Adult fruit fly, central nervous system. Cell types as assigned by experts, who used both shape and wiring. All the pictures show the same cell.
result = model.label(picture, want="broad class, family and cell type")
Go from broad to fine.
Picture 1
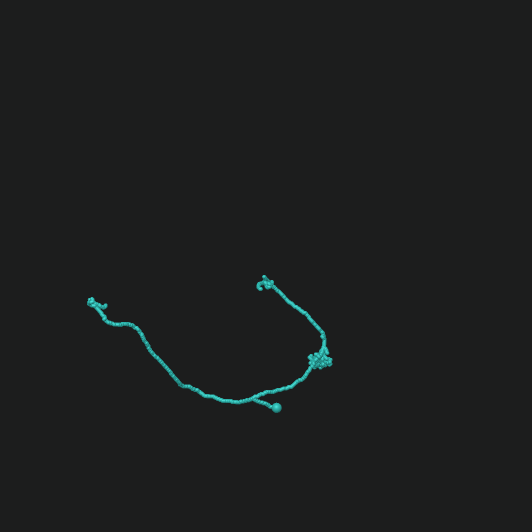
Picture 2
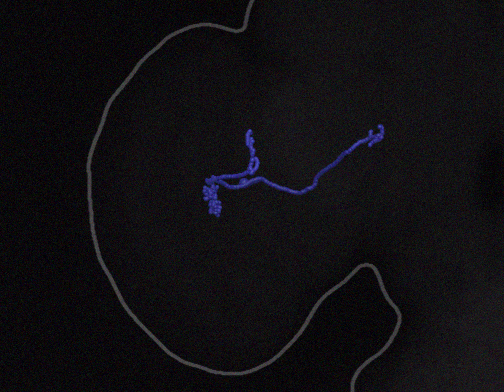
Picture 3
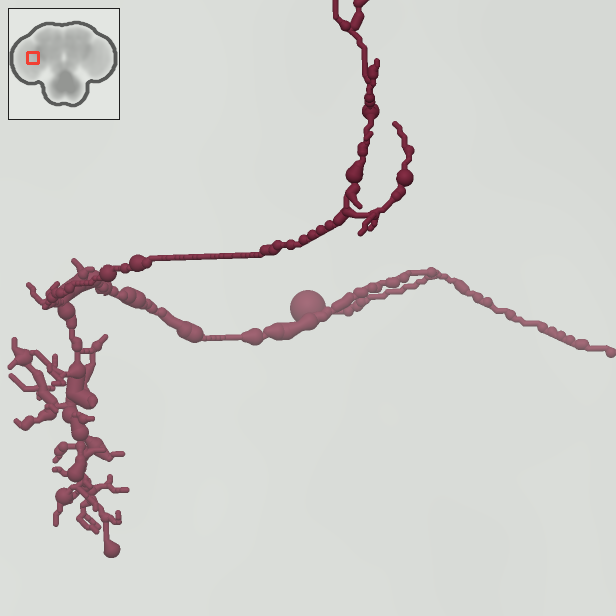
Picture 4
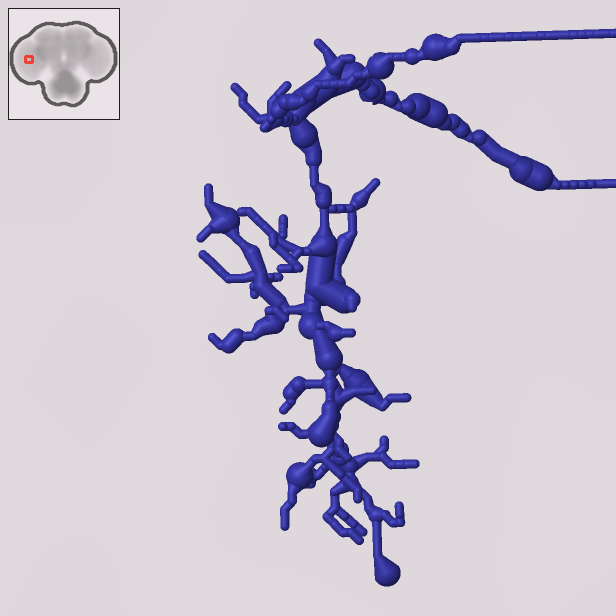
visual projection neuron; LLPC; LLPC2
